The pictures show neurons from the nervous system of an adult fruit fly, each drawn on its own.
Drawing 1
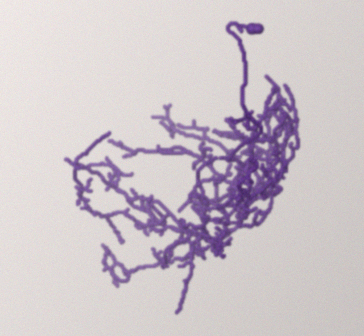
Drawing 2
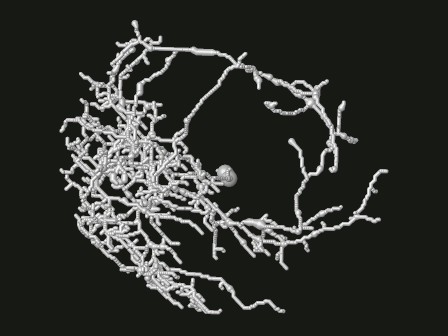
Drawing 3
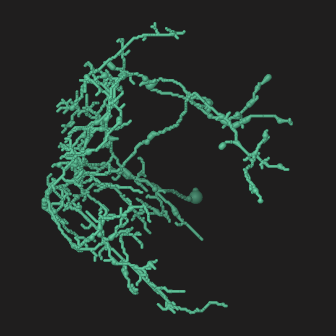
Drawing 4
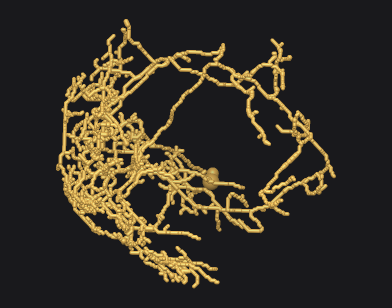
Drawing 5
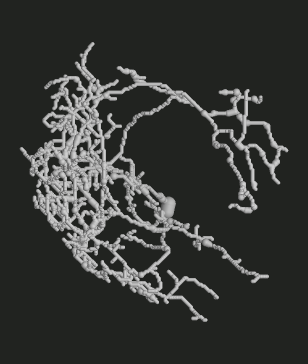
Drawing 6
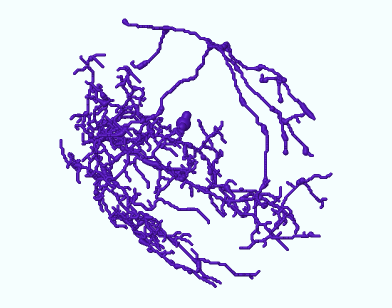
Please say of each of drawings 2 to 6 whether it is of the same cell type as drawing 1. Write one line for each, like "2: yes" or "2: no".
2: no
3: no
4: no
5: no
6: no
